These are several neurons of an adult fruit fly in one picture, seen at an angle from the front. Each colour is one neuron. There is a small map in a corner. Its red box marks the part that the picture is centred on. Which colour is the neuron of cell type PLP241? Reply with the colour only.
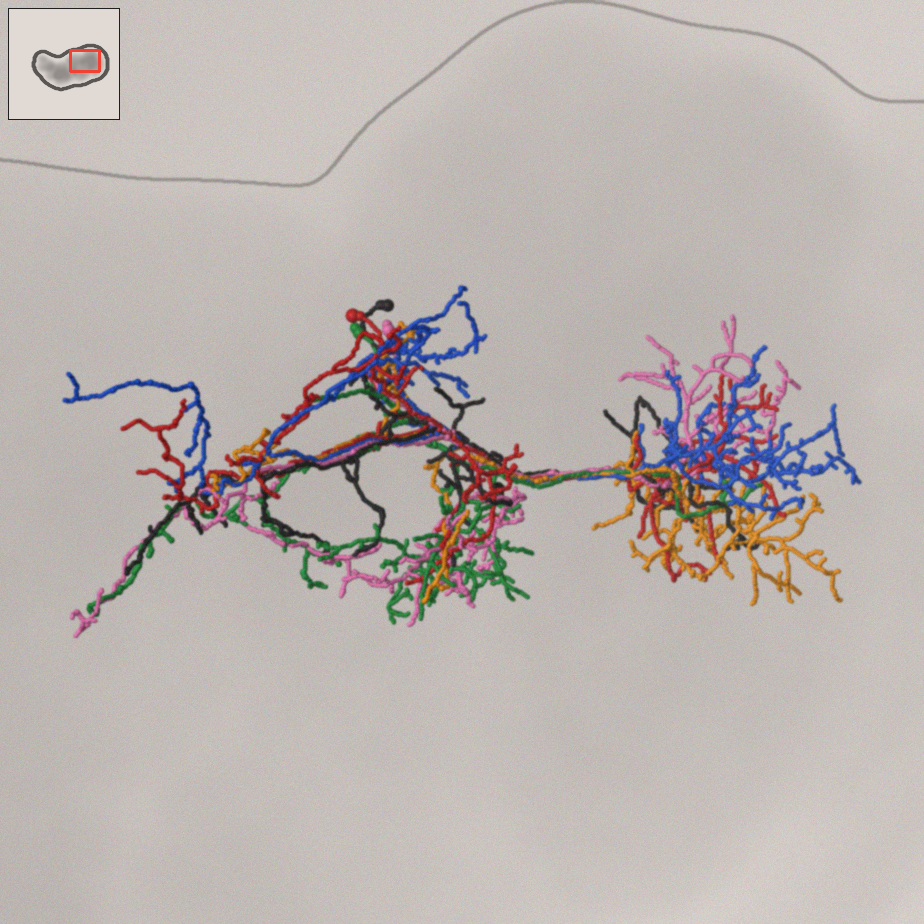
green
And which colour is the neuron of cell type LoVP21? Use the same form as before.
blue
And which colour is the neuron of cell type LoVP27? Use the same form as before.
orange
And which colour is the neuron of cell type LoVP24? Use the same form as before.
red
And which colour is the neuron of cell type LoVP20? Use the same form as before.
pink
